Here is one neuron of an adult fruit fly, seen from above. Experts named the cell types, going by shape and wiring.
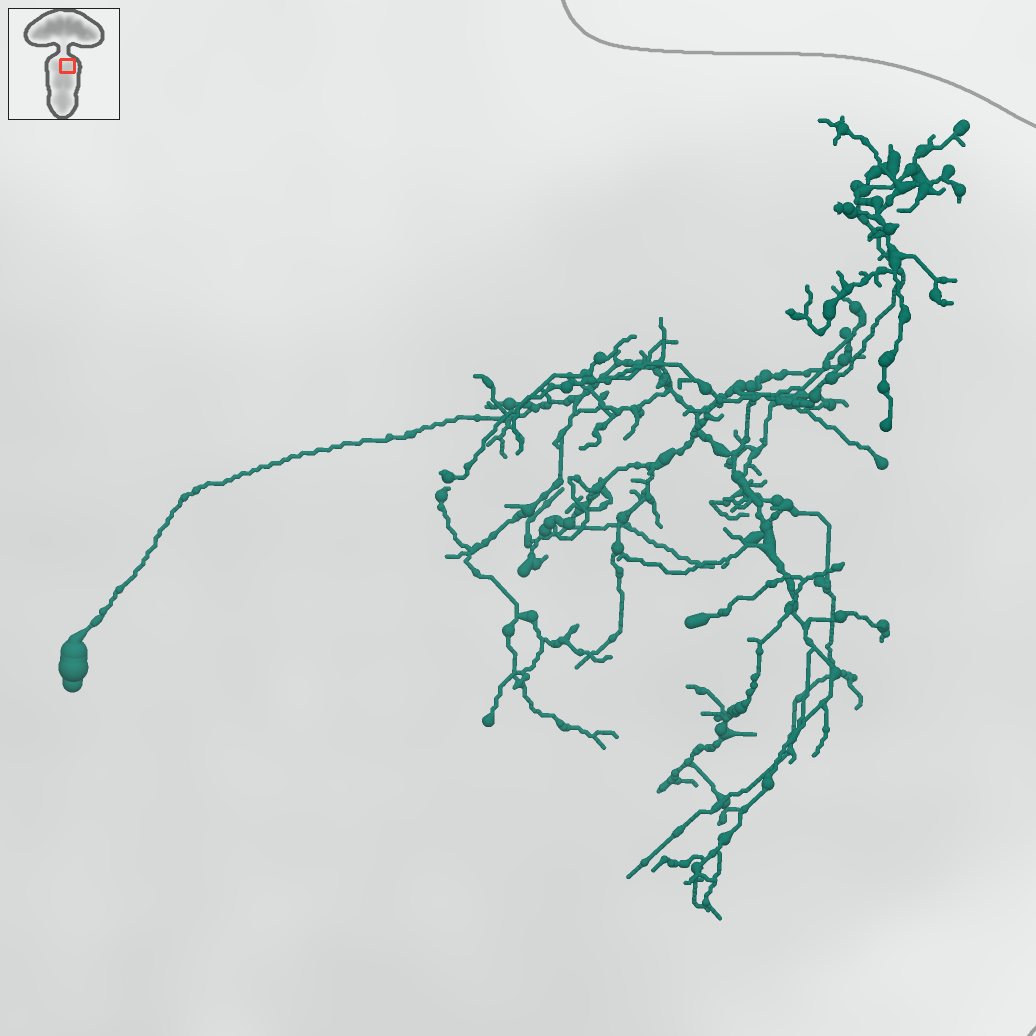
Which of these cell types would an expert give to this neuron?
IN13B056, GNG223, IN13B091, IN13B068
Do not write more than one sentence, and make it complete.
This neuron falls under the cell type IN13B068.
